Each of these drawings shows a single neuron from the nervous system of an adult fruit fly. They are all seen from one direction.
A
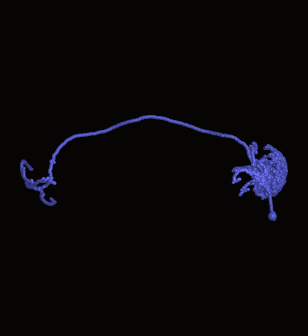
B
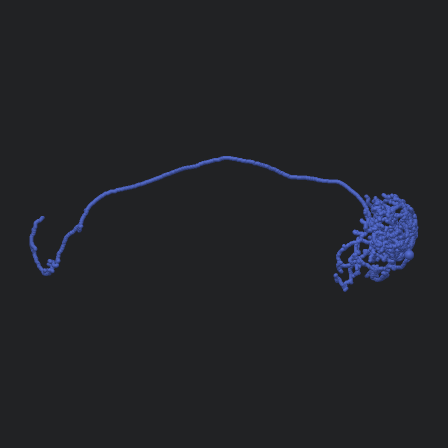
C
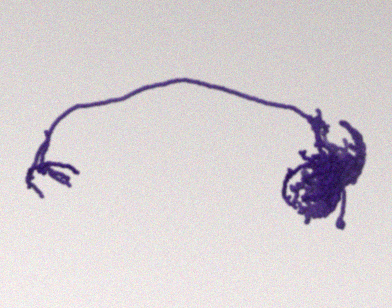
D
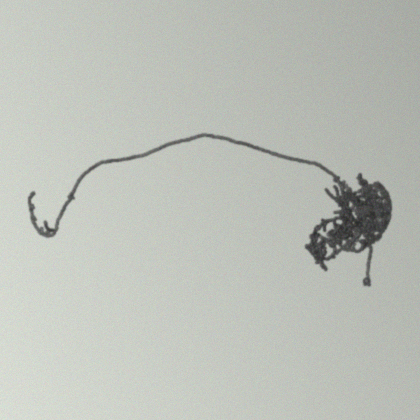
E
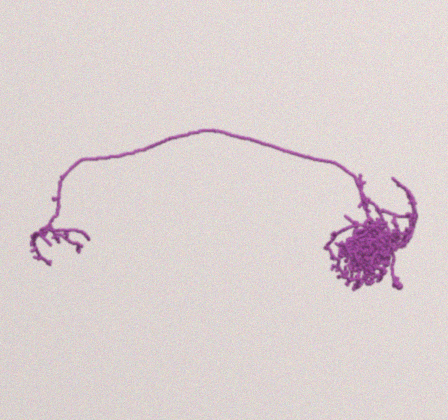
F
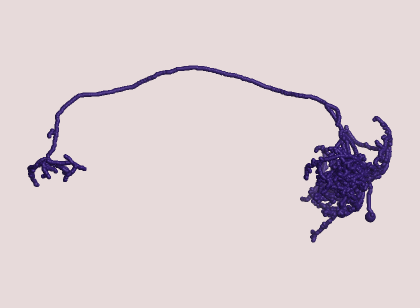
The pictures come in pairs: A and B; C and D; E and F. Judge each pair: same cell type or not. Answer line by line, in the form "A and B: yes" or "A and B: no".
A and B: no
C and D: no
E and F: yes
